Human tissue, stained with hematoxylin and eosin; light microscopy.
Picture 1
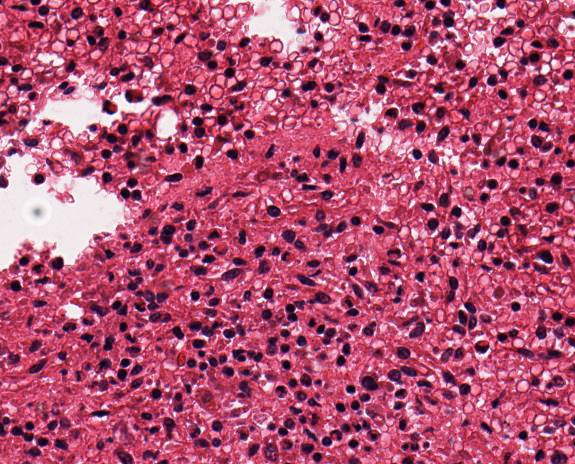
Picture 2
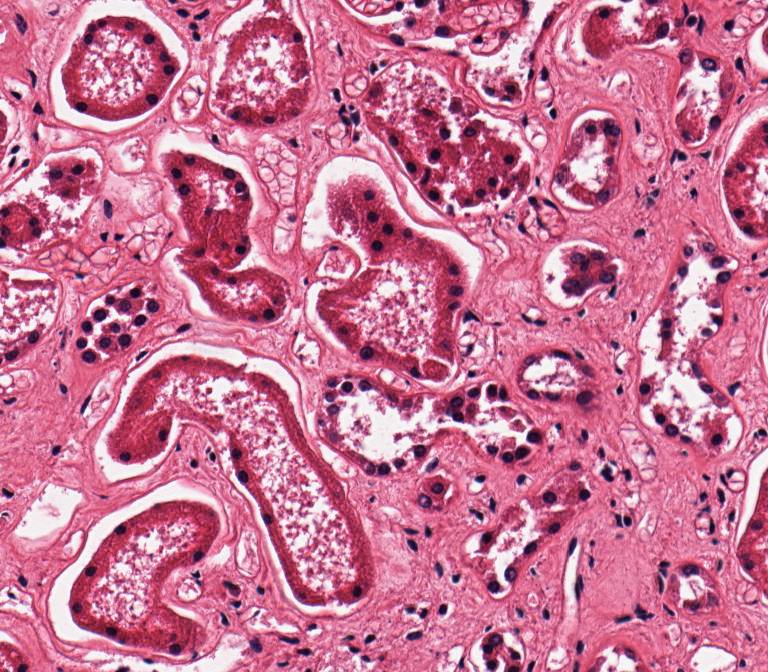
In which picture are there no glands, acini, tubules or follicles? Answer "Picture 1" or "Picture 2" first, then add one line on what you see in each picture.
Picture 1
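In picture 1: No glands or epithelial lining are seen anywhere in the field.
In picture 2: The lining cells have small, round, dark nuclei placed toward the outer edge of the tubule.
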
